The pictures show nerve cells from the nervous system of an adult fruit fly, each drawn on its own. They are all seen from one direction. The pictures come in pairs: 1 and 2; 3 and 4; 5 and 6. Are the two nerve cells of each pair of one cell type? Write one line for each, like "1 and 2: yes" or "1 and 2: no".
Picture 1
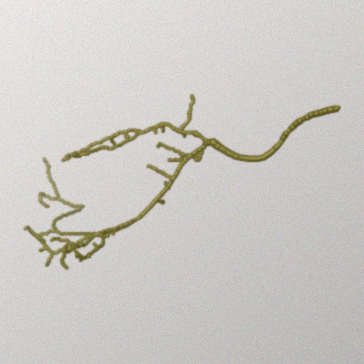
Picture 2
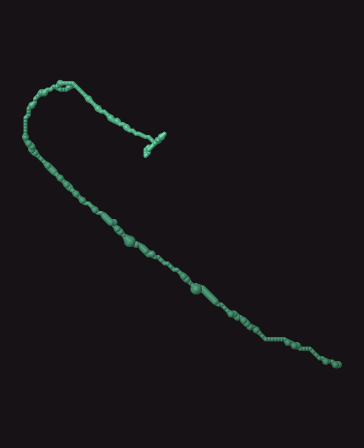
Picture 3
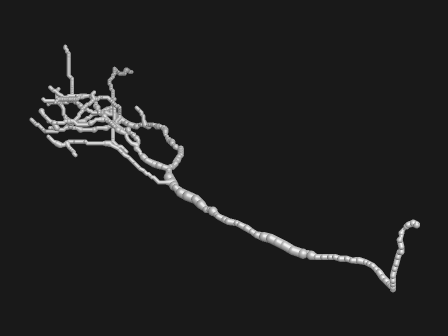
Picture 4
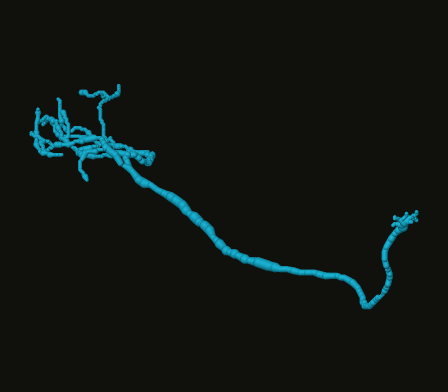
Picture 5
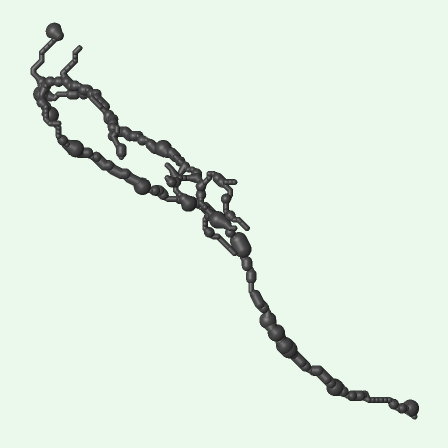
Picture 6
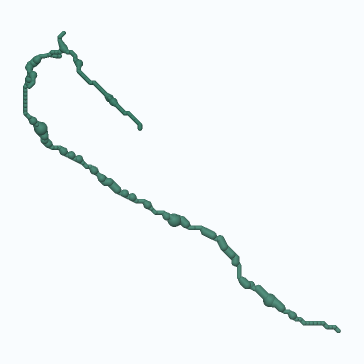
1 and 2: no
3 and 4: yes
5 and 6: yes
